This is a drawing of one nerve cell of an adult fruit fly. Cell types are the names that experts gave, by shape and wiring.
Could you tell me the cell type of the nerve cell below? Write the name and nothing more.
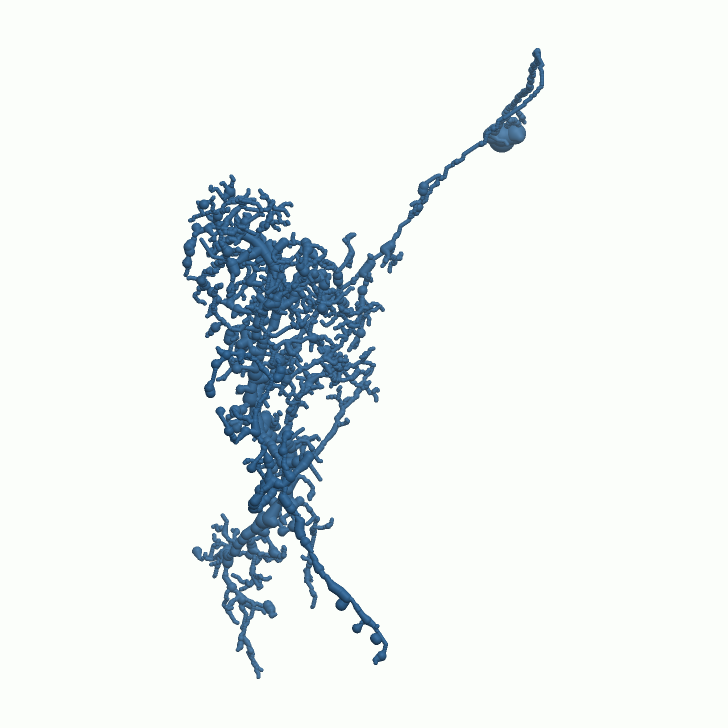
GNG327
